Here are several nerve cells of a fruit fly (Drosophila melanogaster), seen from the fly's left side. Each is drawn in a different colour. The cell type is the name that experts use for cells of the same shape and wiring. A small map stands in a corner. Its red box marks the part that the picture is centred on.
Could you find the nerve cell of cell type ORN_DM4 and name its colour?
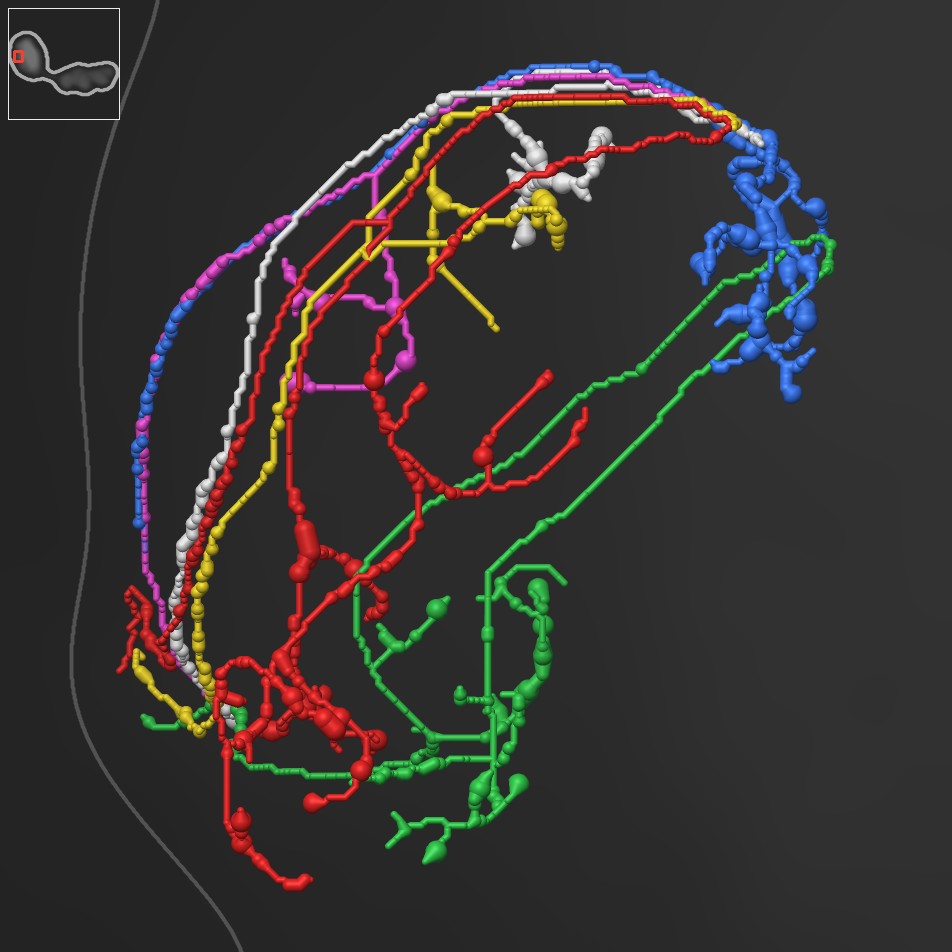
blue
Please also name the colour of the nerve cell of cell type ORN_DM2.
yellow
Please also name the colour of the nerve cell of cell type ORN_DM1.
white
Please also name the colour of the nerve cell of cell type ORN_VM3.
green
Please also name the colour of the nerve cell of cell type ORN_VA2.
red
